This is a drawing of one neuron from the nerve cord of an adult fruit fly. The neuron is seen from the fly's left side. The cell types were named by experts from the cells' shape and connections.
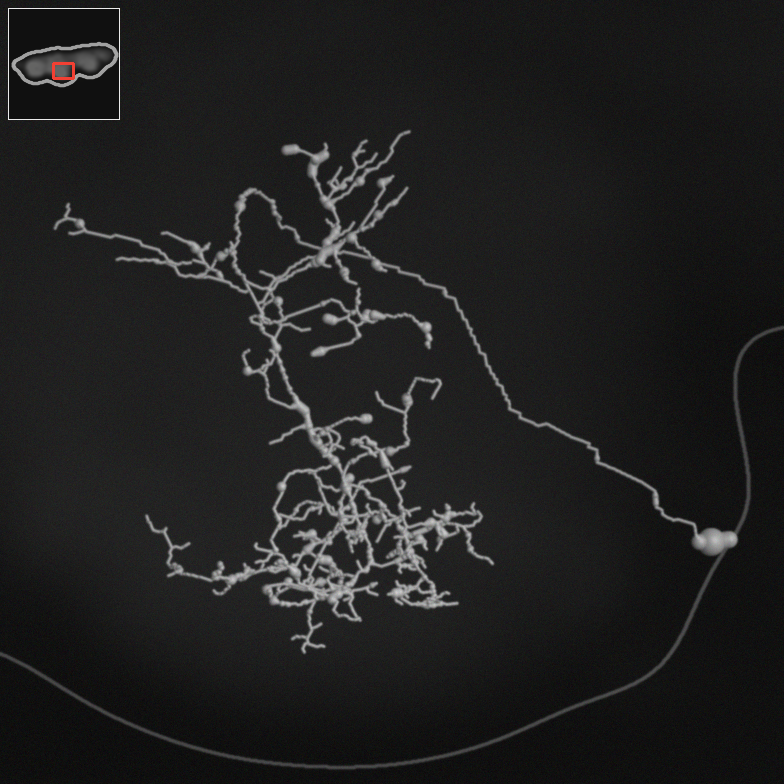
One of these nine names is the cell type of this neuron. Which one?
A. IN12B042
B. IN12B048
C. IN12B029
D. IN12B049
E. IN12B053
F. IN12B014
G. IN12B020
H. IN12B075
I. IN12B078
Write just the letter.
I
